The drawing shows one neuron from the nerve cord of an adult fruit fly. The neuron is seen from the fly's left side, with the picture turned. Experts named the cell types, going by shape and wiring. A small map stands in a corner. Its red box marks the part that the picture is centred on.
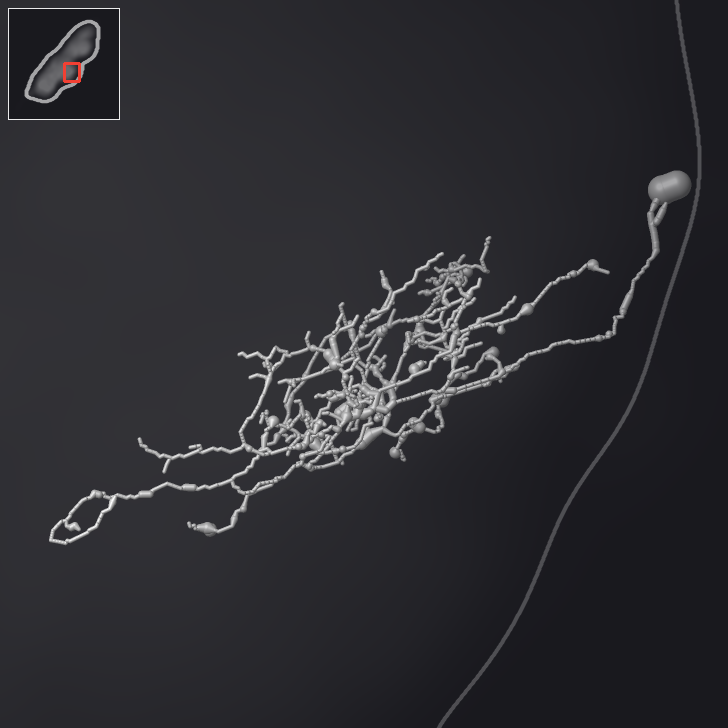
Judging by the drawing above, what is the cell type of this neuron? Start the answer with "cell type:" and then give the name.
cell type: IN01B075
